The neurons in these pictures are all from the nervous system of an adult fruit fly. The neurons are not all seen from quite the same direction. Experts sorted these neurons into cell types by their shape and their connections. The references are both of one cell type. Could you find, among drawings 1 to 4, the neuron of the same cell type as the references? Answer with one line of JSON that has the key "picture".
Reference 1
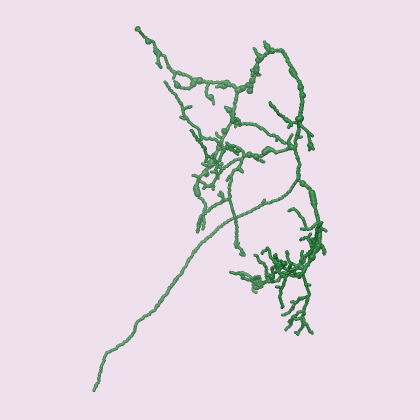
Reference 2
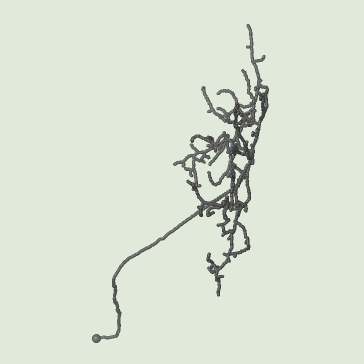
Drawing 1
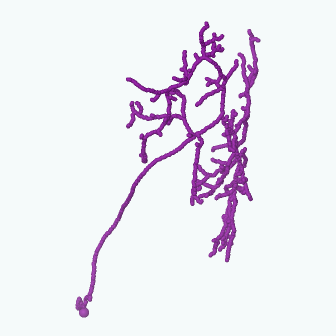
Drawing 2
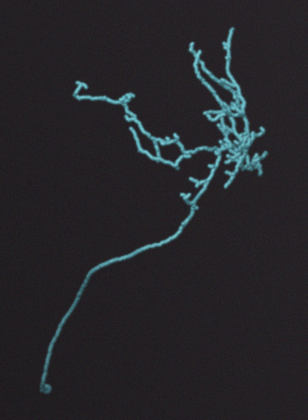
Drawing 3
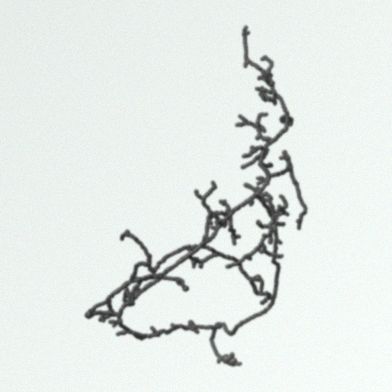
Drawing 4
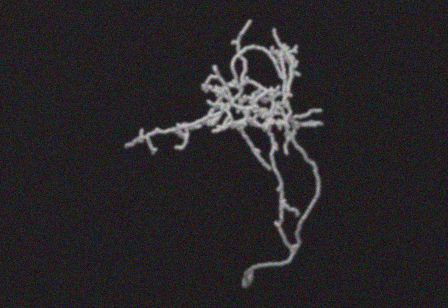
{"picture": 1}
